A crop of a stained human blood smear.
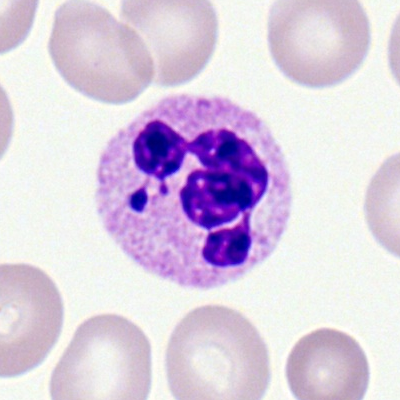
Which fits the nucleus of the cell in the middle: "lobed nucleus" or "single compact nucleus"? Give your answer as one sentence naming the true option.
What the nucleus of this cell shows is division into segments.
